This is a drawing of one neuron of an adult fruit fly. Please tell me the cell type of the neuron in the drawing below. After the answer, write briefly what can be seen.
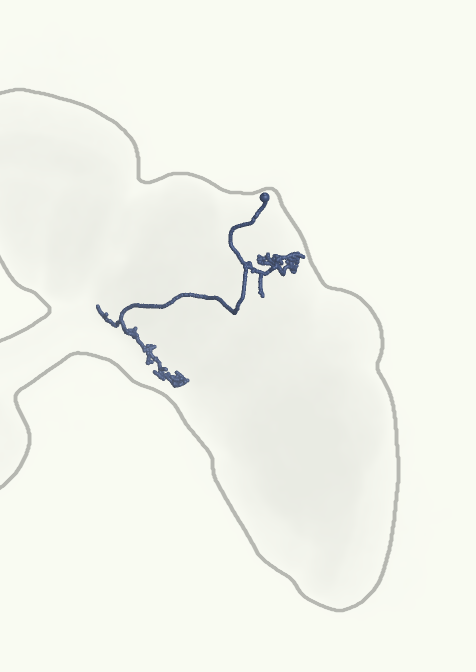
It is of cell type M_vPNml53. Its broad class is central-brain intrinsic neuron. In this view it is about as wide as it is tall.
